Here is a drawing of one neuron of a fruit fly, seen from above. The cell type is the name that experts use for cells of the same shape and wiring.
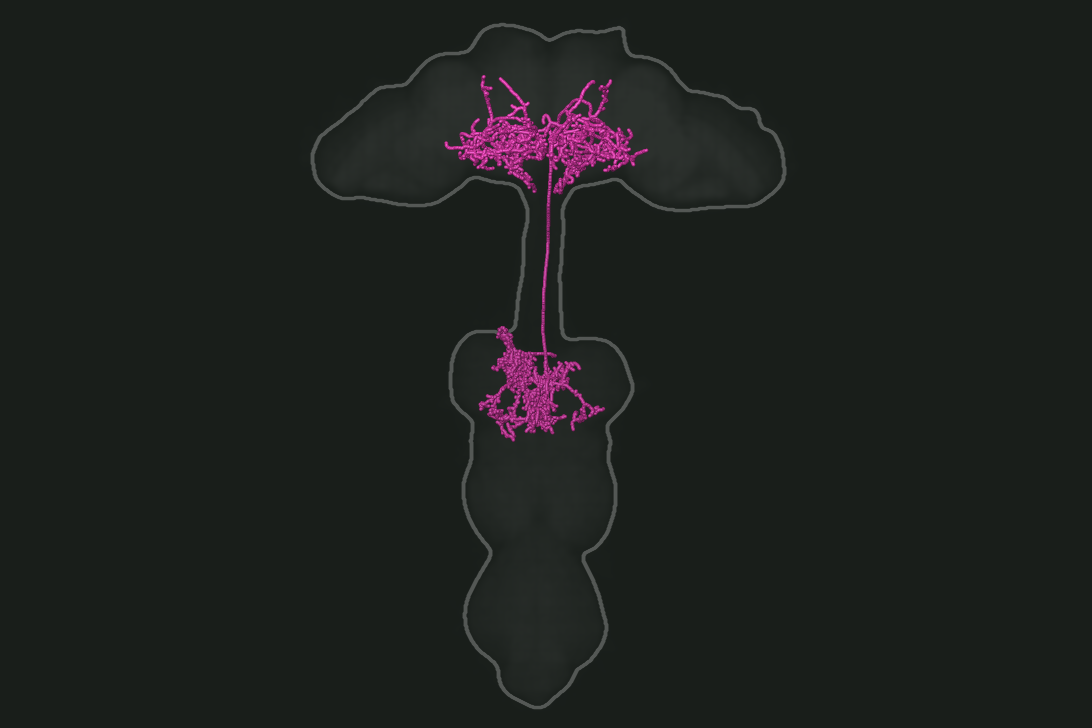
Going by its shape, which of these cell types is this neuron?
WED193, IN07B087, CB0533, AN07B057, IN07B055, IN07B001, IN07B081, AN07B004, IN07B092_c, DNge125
AN07B004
